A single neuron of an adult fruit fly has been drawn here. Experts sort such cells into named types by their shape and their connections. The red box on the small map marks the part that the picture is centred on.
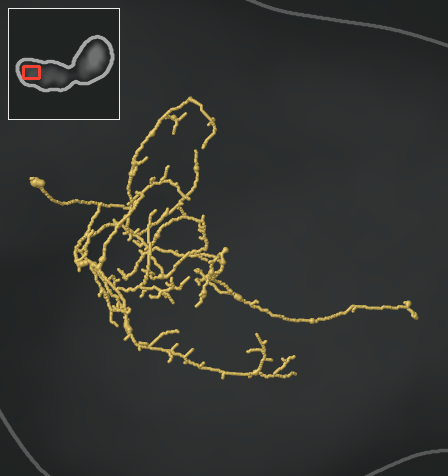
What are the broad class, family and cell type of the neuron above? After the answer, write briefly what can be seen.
This is a nerve-cord intrinsic neuron. The family is hemilineage 20A.22A. It is of cell type IN20A.22A048. Dozens of branch ends can be seen. As drawn here it is wider than it is tall.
